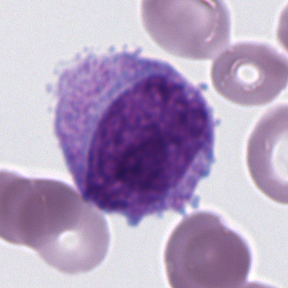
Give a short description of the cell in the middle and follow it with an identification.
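Let's start with the outline: it is roughly round, but its edge looks fuzzy and uneven. Now look at the nucleus, which sits toward the lower right, so the cytoplasm forms a crescent at the upper left. Fine purple granules are scattered through that cytoplasm. At the upper left, small granular dots stick out beyond the cell border. This cell is an atypical promyelocyte.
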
